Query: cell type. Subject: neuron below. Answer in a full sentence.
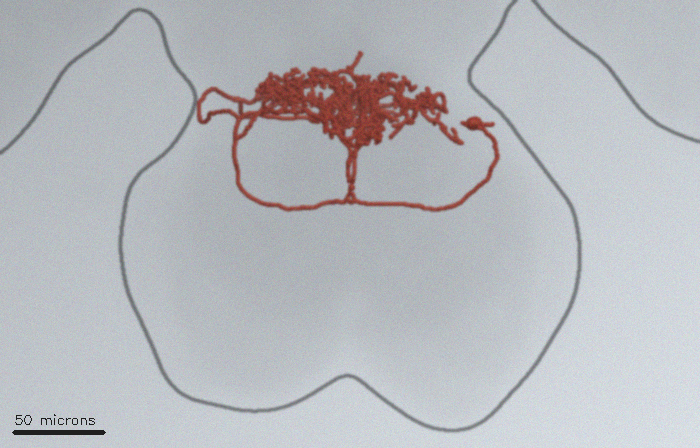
The cell type is IN19B043.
